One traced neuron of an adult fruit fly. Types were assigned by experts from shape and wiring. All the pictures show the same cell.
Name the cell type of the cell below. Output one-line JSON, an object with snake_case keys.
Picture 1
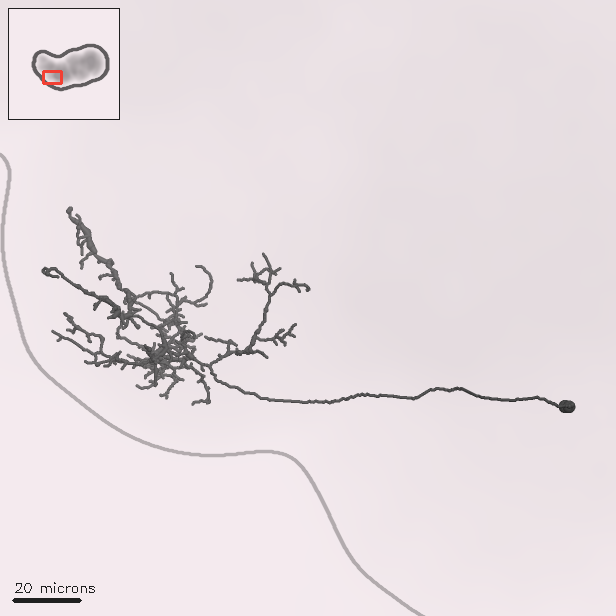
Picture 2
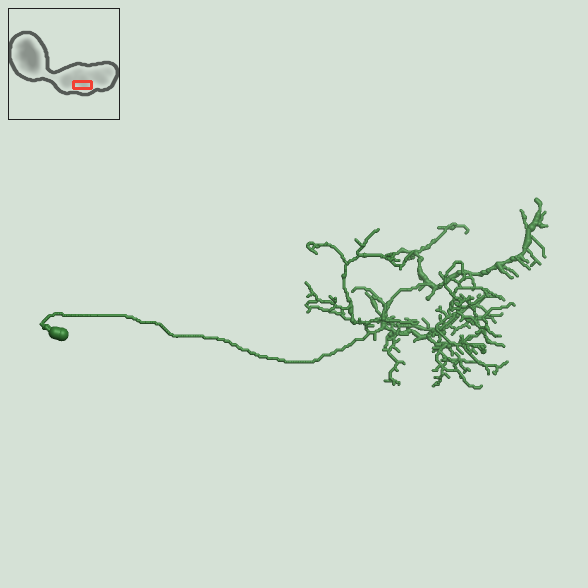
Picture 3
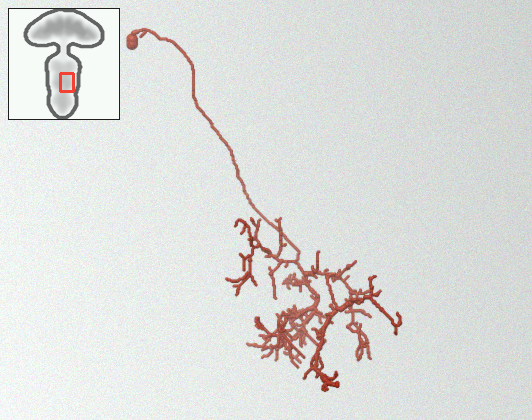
{"cell_type": "IN13B054"}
